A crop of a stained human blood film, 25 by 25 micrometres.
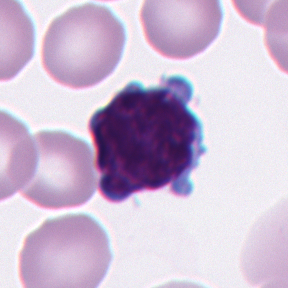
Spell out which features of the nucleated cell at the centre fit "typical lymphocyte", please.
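Look first at the nucleus: it is a single mass without lobes, and its chromatin is dark purple and coarsely clumped. Around it the cytoplasm is scant and pale blue, and the nucleus takes up about 80% of the cell's area.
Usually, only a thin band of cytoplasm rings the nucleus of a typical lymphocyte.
That scant rim agrees well with the name typical lymphocyte. Now the measurement: the nucleus is about 10 micrometres across.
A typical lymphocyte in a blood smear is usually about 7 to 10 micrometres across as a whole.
Since the nucleus alone reaches about 10 micrometres, this cell sits at the top of that range or beyond it, which fits less well. On the right edge, small pale blue blebs protrude from the cell.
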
